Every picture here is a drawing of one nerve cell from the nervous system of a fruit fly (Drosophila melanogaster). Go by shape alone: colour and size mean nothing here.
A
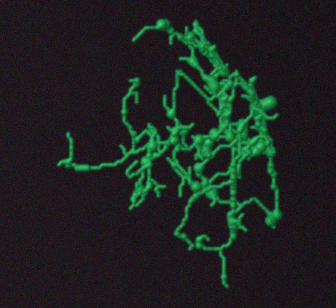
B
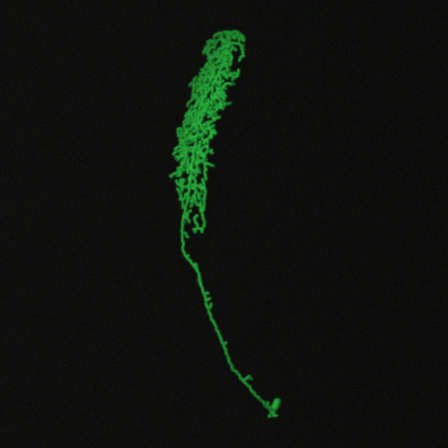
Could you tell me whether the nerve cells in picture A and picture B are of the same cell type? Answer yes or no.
no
